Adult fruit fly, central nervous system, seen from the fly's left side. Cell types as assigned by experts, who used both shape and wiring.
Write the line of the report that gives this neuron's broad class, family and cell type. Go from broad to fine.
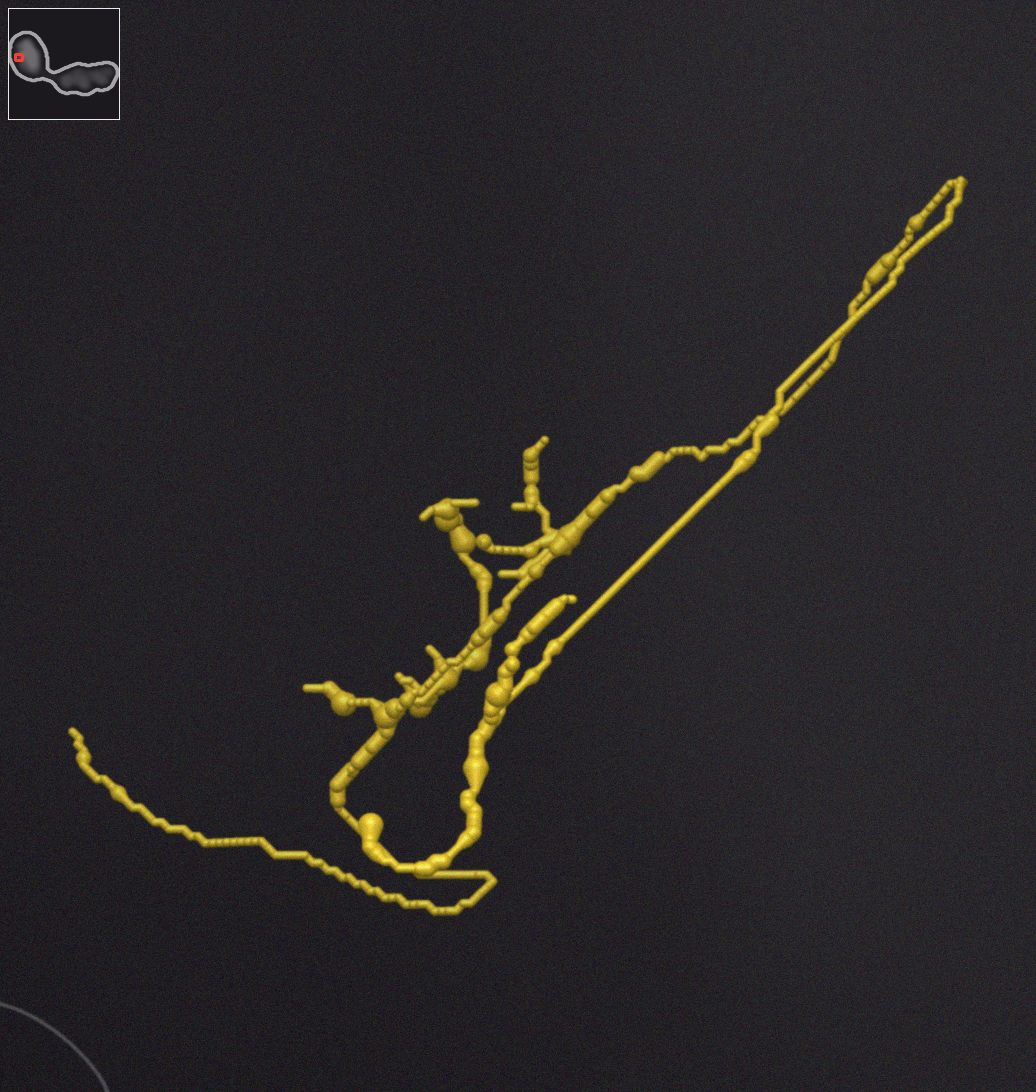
sensory neuron entering the brain; class olfactory; ORN_VC3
